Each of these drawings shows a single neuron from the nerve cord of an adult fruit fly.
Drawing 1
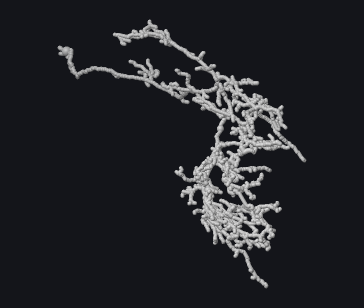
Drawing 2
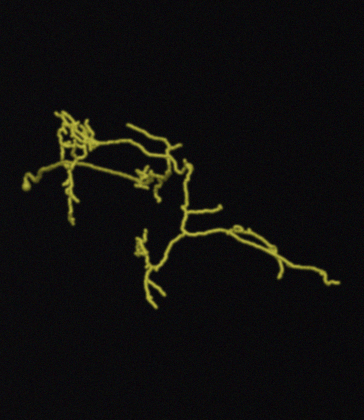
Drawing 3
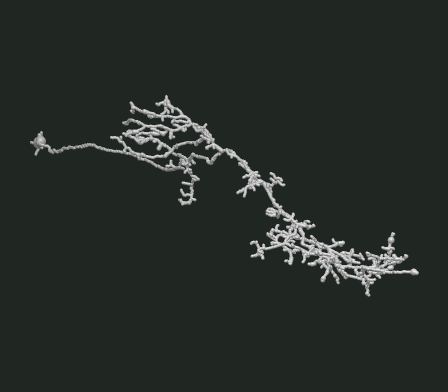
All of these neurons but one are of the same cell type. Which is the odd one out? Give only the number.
3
